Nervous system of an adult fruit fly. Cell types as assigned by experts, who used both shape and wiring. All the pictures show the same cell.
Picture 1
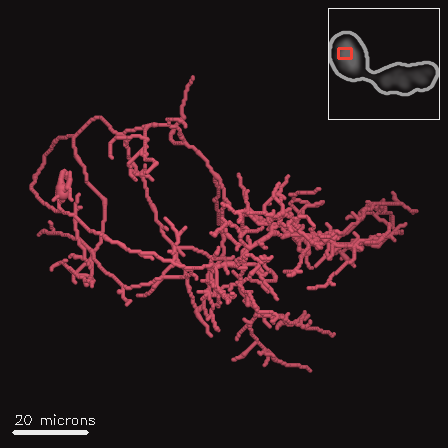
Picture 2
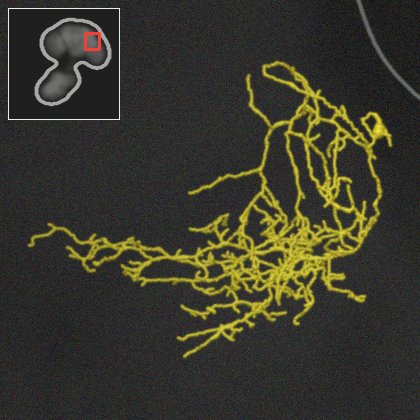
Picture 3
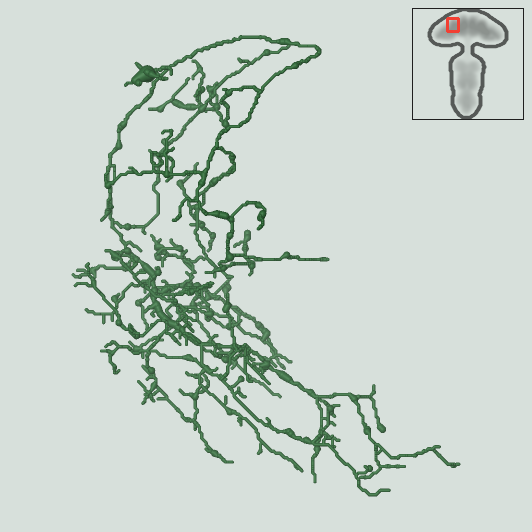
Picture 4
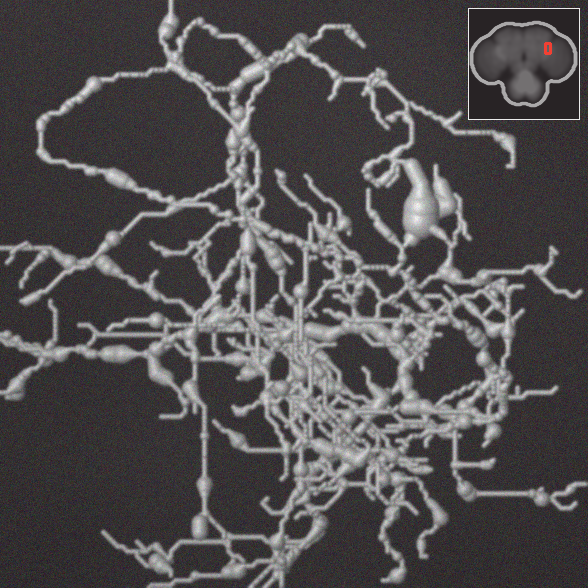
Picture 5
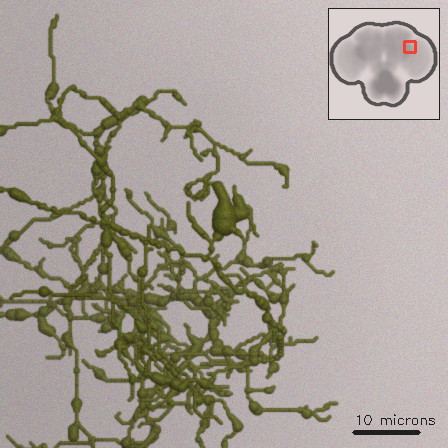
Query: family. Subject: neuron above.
hemilineage VLPa1_lateral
